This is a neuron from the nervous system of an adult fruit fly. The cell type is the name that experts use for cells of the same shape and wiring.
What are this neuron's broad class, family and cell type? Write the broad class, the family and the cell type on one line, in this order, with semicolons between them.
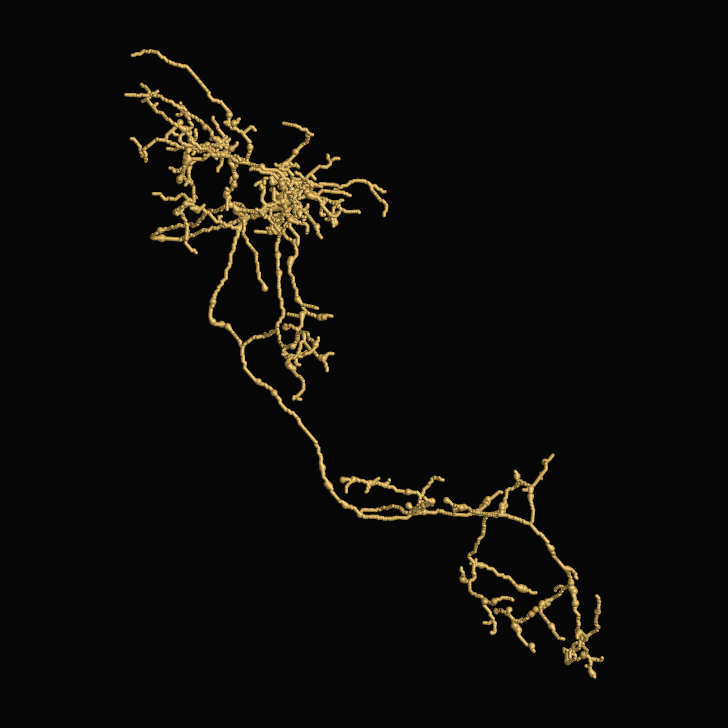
central-brain intrinsic neuron; hemilineage SIPp1; SIP066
